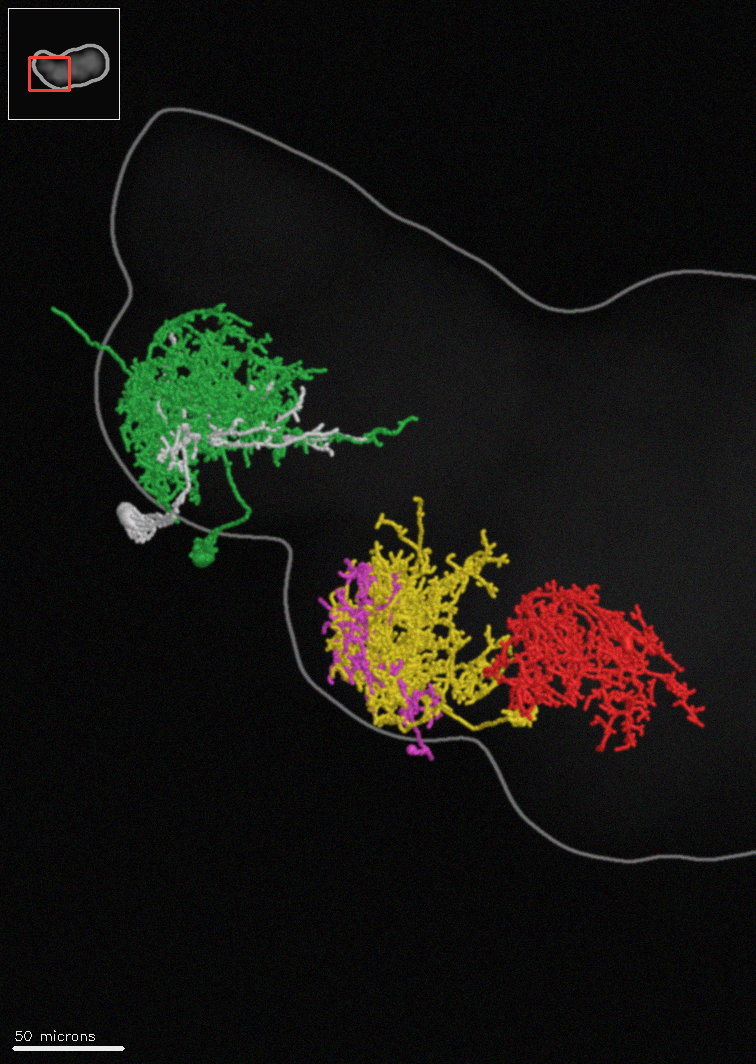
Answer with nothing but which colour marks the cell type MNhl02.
white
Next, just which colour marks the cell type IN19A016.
red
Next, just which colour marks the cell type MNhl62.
green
